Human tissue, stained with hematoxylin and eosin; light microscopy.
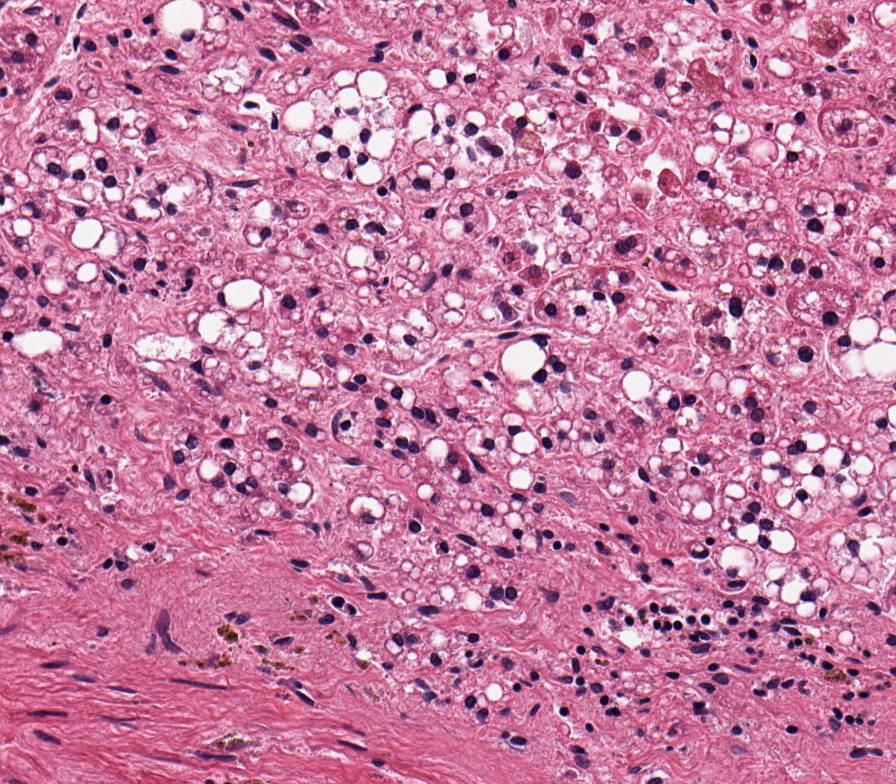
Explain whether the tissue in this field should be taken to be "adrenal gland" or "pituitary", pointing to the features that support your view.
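It's adrenal gland. Most cells in the nests look alike: cytoplasm with several clear round vacuoles of varying size, and small, round, dark nuclei.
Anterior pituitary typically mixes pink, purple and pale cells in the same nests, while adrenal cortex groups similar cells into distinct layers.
That sameness is what decides it. Otherwise, a few upper-right cells have granular pink-brown cytoplasm with few or no vacuoles, and golden-brown granular pigment lies scattered in the lower fibrous tissue.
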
